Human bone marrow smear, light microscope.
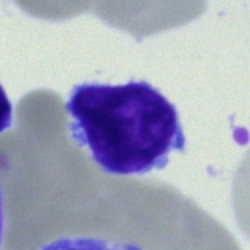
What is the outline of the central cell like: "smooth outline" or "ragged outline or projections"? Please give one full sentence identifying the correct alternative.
The cell has an edge that is ragged or frayed, or carries projections, blebs or tags.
